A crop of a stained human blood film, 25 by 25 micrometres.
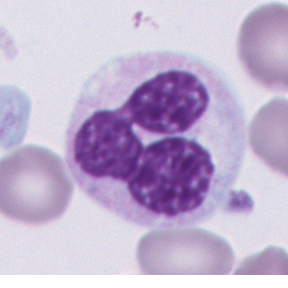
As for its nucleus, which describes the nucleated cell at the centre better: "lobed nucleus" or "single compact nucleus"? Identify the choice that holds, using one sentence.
Rather than one mass, the nucleus consists of distinct lobes.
